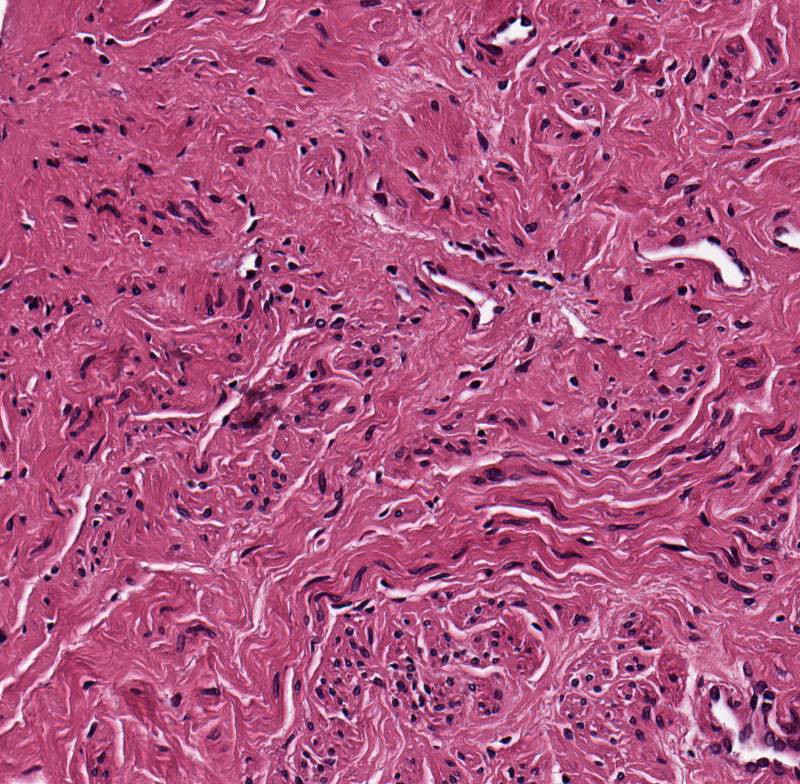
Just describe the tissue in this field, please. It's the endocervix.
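Scanning the whole field, I see only dense pink fibrous stroma, and no epithelium anywhere. The collagen bundles don't run in straight parallel lines; they take wavy, interlacing courses. Most of the cells are spindle-shaped, with slender, dark, elongated nuclei and scant cytoplasm. Comparing nuclei across the field, they are small and fairly uniform in size throughout.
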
